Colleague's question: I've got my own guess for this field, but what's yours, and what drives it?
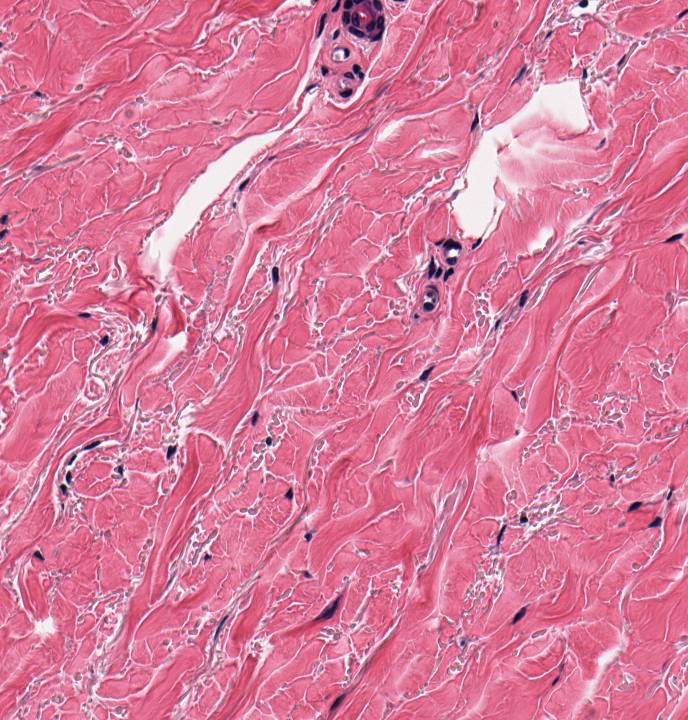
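First, the tissue is dermis. Second, cells are sparse: only scattered dark spindle-shaped fibroblast nuclei lie between the collagen bundles.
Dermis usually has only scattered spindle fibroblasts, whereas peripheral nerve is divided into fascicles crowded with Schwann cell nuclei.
Third, looser areas of fine wispy fibres with small clear gaps lie between the thick bundles. Last, neither epithelium nor fat cells appear anywhere.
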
